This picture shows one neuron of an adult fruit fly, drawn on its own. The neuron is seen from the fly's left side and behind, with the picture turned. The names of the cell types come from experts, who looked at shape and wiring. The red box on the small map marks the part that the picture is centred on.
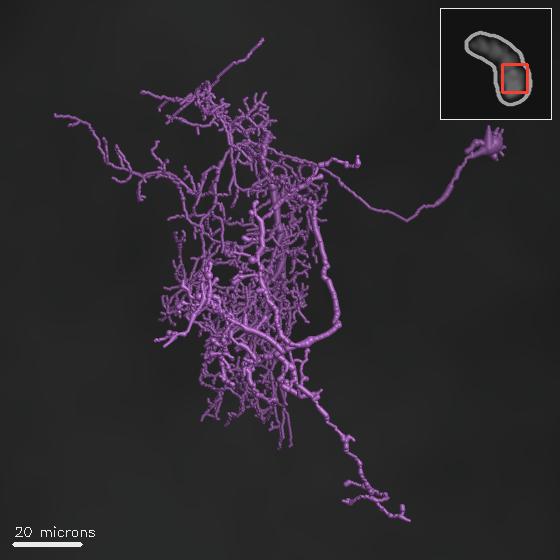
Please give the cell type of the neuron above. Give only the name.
LAL083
